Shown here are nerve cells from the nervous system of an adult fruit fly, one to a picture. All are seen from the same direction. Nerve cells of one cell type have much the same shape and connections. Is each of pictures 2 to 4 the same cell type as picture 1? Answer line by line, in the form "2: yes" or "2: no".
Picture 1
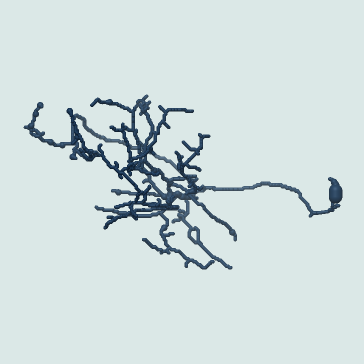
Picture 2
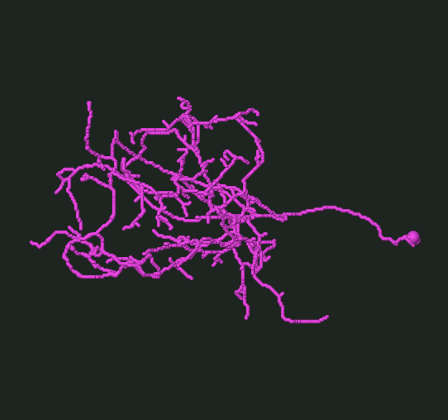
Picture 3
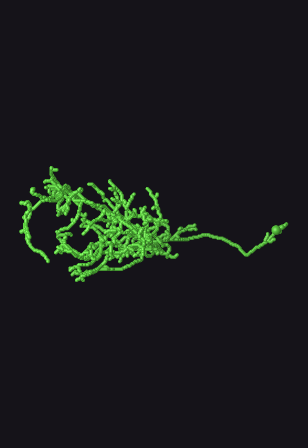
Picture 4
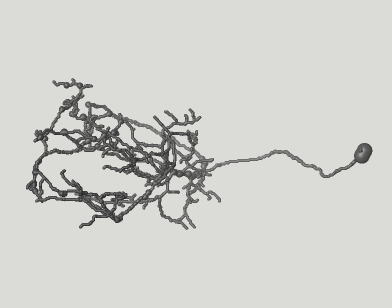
2: yes
3: no
4: no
